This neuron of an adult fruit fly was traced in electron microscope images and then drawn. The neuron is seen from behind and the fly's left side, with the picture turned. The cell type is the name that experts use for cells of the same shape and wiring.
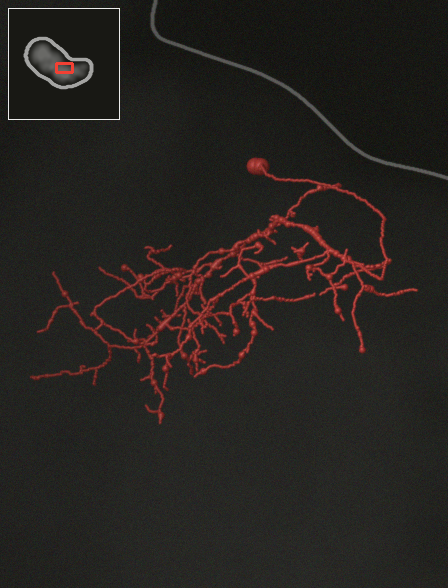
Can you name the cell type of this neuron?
IN11B019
